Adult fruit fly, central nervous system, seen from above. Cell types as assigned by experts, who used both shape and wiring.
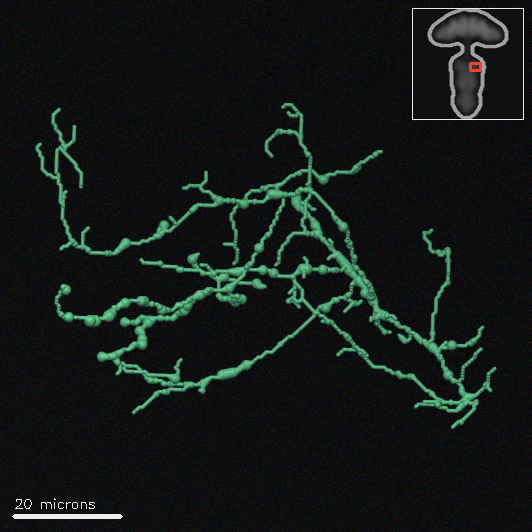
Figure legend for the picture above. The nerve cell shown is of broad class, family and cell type: nerve-cord intrinsic neuron; hemilineage 20A.22A; IN20A.22A076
